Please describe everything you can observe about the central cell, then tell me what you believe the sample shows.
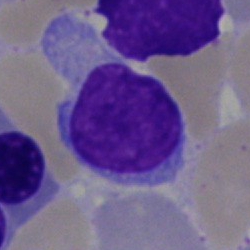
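Most of the cell taken up by the nucleus. Chromatin fine, not coarsely clumped. Cytoplasm a thin rim around the nucleus. No granules seen in the cytoplasm. Cell: lymphocyte.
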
